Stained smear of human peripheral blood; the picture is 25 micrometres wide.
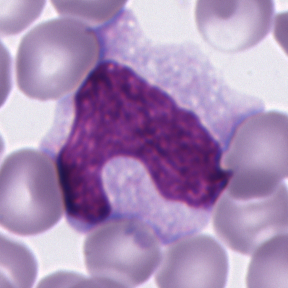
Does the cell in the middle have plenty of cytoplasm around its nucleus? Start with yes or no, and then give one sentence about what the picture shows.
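Yes. The cytoplasm is abundant.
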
